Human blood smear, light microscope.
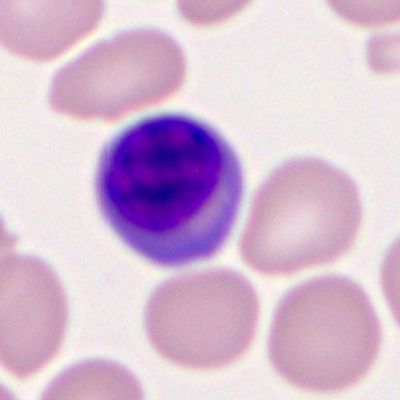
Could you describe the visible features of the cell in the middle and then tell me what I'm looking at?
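Look first at the outline: smooth and round. Now find the nucleus, lying toward the upper left, its chromatin coarse and clumped into darker patches. The cytoplasm is only a thin rim, widest at the lower right. You are looking at an erythroblast.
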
